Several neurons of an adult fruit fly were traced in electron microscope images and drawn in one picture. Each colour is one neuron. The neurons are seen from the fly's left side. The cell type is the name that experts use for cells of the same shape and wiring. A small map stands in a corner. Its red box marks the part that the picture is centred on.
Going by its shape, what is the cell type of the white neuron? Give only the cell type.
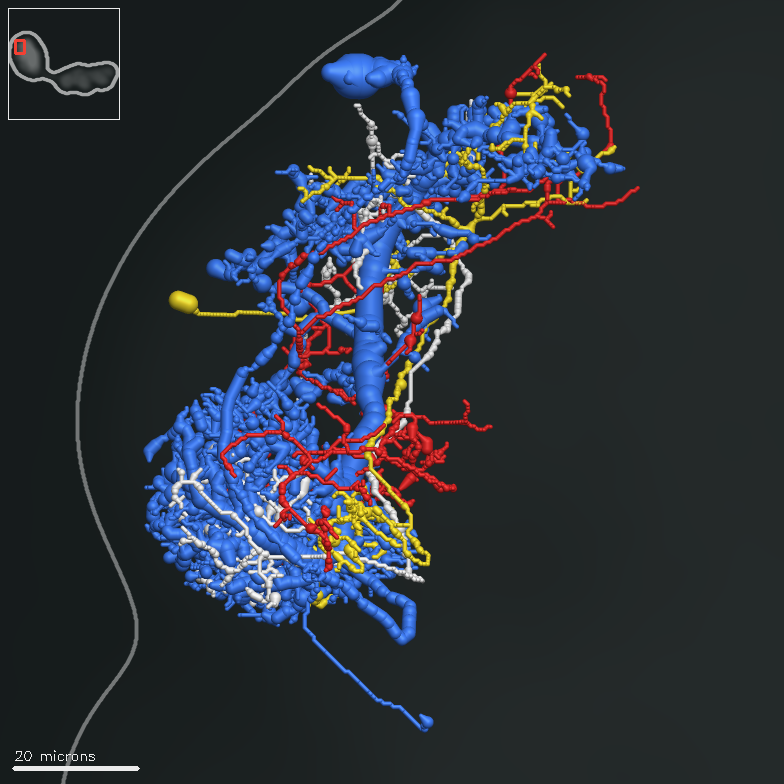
PAM01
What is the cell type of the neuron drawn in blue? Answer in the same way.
MBON01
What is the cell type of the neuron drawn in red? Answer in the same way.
PAM15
